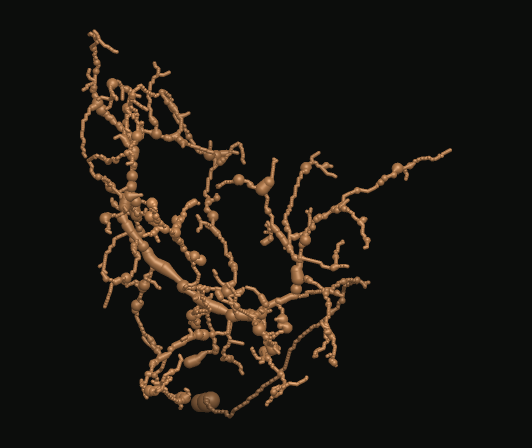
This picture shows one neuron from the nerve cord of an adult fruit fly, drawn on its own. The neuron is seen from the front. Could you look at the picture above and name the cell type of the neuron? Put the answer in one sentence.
The cell type is IN20A.22A033.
